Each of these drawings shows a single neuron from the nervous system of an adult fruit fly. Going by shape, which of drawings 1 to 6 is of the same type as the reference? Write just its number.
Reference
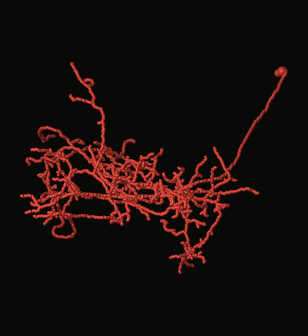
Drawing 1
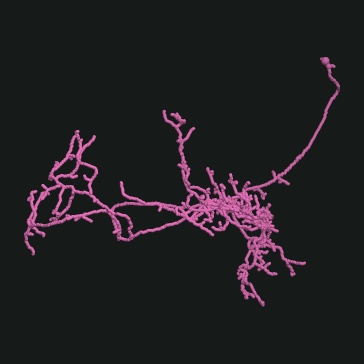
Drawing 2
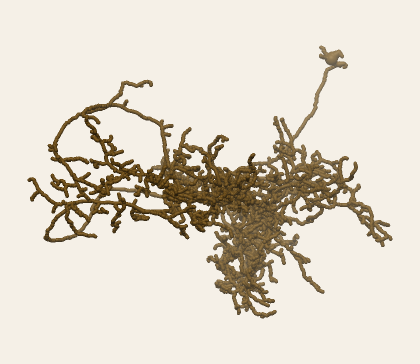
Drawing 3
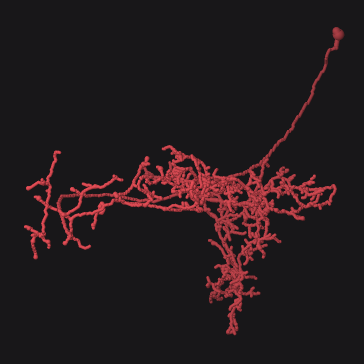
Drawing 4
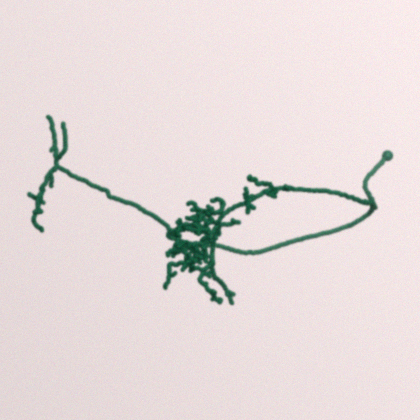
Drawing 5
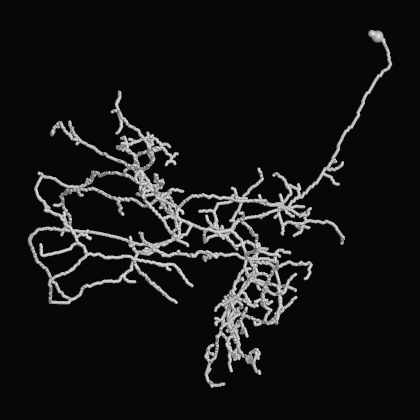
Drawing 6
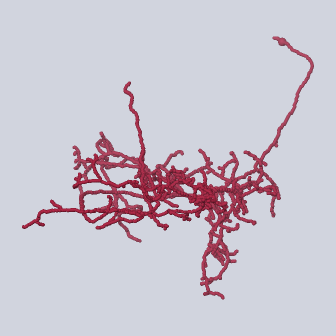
6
